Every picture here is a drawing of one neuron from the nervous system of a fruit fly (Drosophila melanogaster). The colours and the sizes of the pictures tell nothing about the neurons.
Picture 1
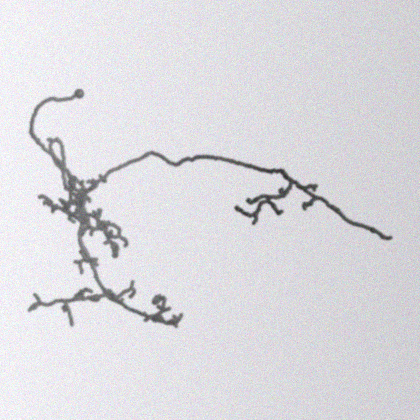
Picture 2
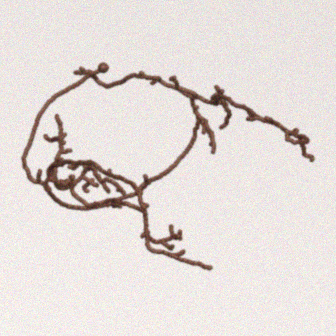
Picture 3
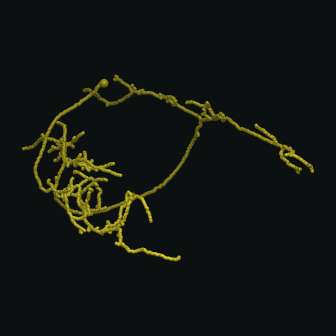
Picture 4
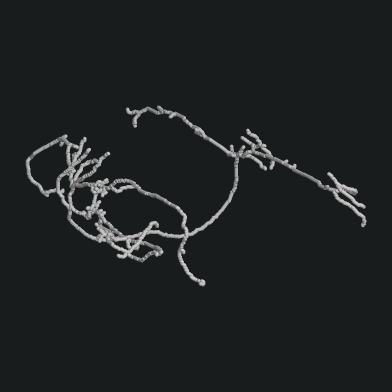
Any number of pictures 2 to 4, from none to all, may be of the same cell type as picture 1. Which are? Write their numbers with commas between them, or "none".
none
